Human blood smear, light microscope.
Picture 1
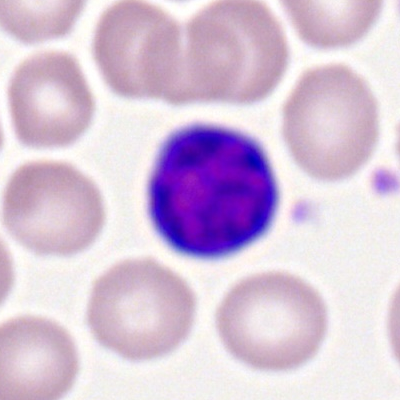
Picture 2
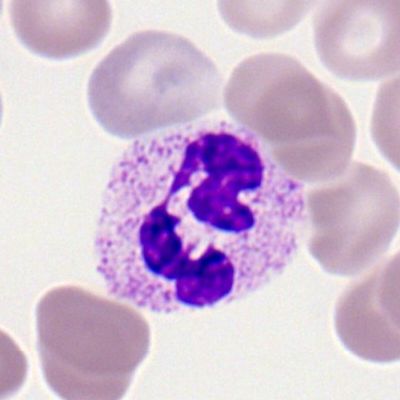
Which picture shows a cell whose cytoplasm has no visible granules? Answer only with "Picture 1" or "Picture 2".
Picture 1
